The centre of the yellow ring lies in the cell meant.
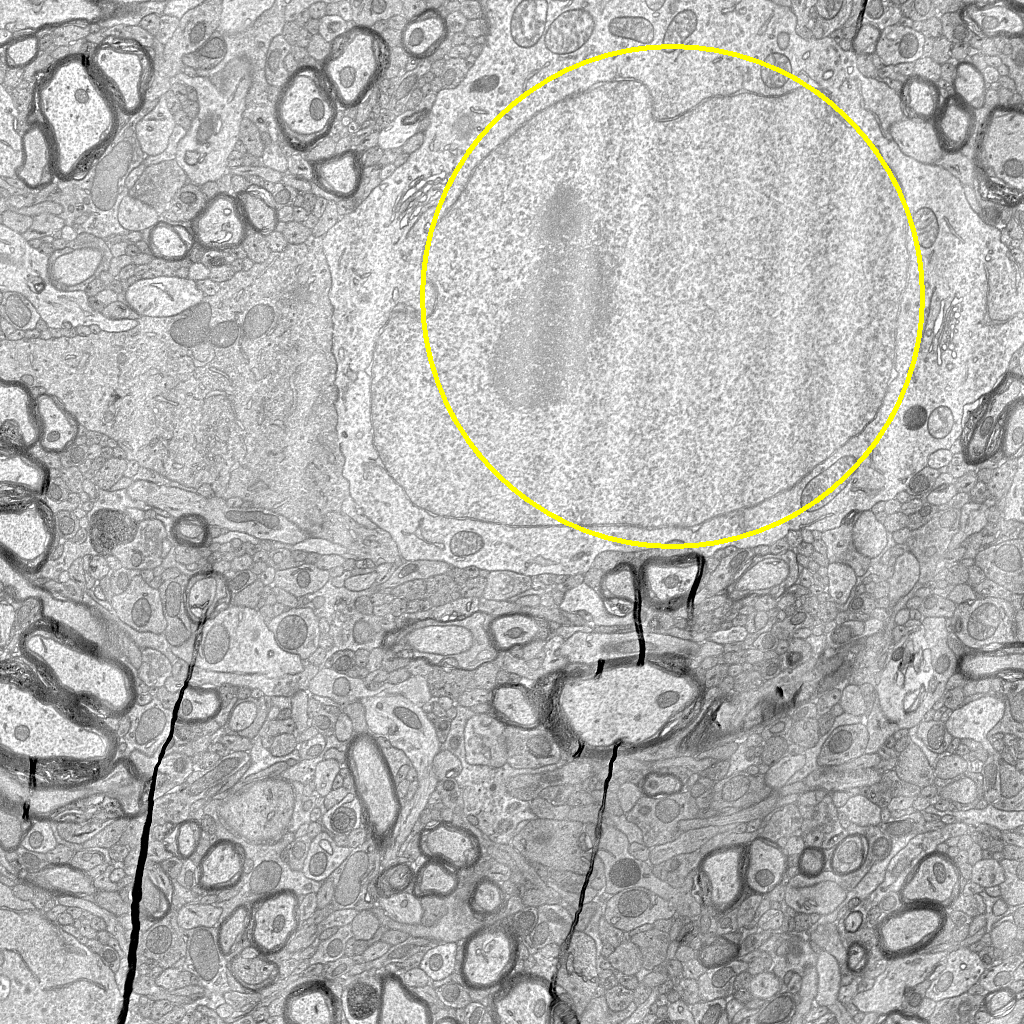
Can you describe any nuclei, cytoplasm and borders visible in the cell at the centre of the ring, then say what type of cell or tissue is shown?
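Nucleus large, round to oval, whole outline inside the picture. Envelope mostly smooth; one small notch at its top. Chromatin pale, finely dispersed; no thick dark band lining the envelope. Small stack of flattened membranes in the cytoplasm, upper left of the nucleus. Cell: excitatory neuron.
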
